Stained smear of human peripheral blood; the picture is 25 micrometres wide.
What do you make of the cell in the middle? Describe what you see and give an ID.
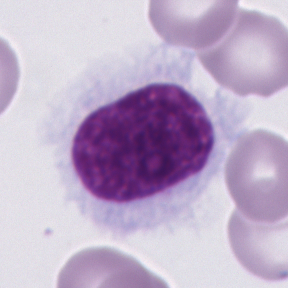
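Nucleus oval, about 12 by 9 micrometres; outline smooth, no notch or fold. Broad rim of cytoplasm on all sides, pale greyish blue. Fine hair-like projections fringe the whole circumference. Hairy cell.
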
